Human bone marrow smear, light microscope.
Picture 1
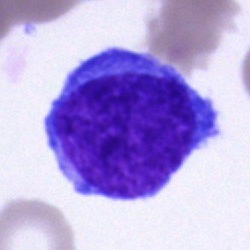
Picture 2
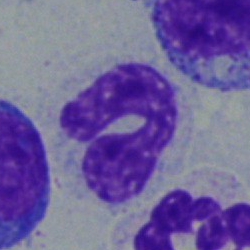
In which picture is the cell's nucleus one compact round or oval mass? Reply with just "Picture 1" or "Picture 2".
Picture 1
